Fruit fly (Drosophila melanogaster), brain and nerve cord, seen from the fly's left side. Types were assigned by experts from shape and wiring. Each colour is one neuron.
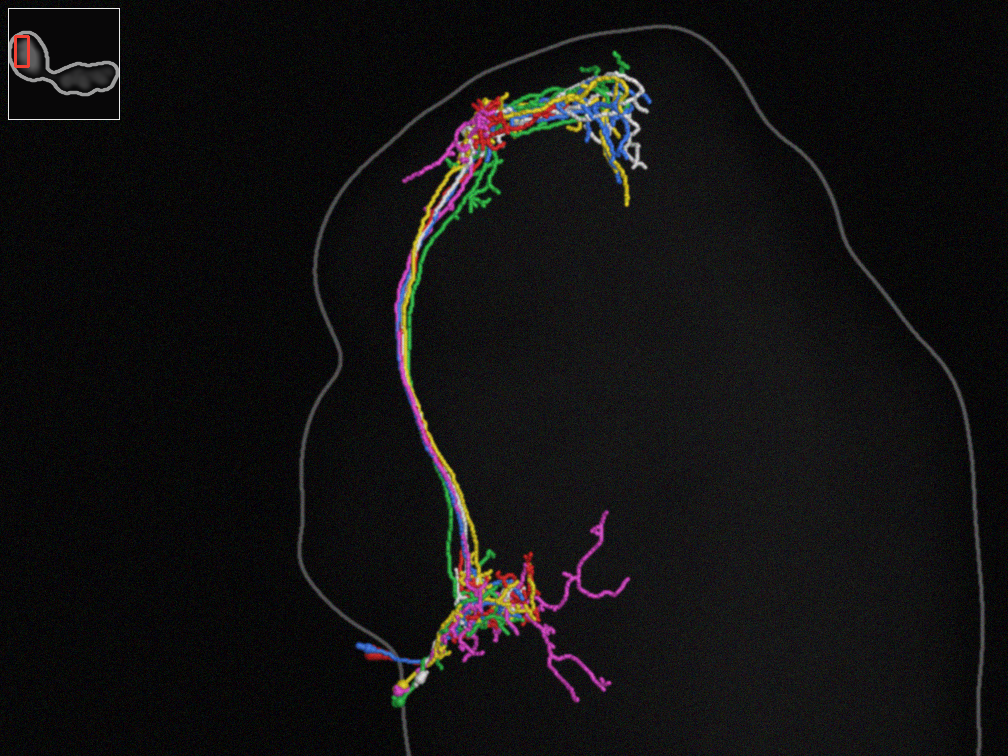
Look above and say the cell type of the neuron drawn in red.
FLA006m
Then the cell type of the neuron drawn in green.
CB1024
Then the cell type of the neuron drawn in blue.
CB1008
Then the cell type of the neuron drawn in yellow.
CB2636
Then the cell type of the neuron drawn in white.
CB1537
